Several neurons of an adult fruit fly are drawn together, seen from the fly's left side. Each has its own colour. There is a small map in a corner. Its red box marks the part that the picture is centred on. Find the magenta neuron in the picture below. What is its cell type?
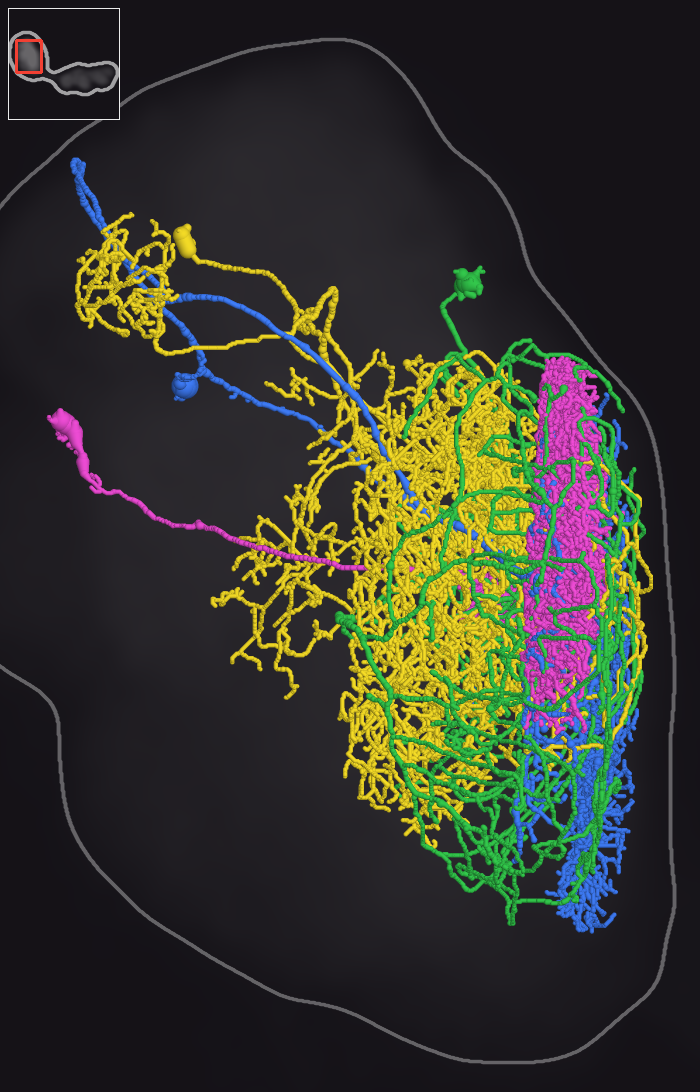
DCH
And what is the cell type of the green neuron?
OLVC3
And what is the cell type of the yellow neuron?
LoVC22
